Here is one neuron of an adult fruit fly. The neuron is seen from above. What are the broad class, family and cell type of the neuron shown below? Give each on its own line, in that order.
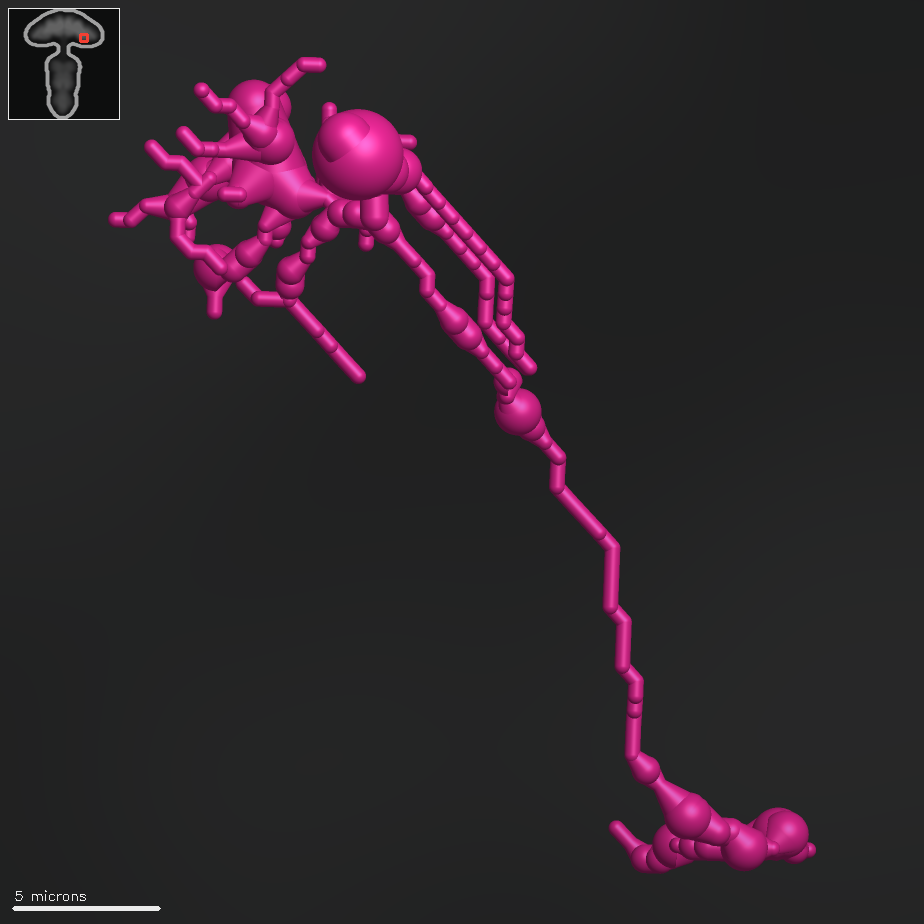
optic-lobe intrinsic neuron
T
T5c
